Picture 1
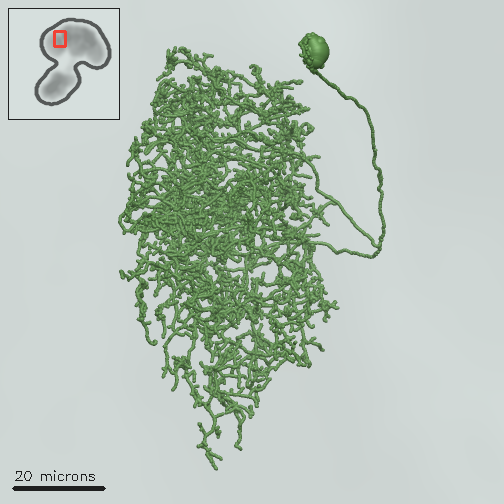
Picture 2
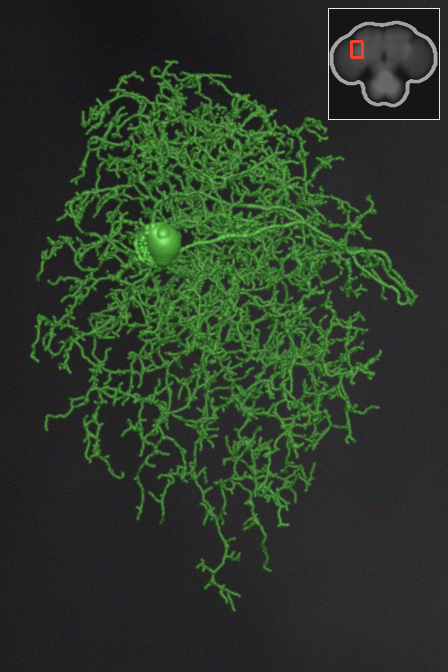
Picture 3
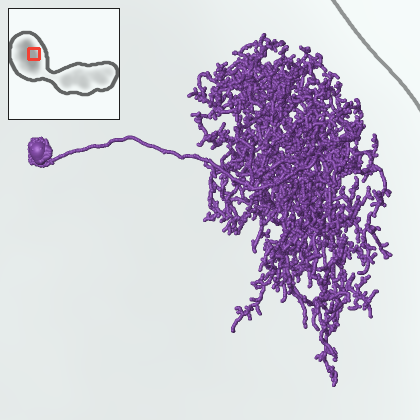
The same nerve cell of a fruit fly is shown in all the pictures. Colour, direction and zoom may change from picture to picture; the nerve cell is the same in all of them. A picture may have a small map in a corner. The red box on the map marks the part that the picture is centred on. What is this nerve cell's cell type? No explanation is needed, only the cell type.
Li30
